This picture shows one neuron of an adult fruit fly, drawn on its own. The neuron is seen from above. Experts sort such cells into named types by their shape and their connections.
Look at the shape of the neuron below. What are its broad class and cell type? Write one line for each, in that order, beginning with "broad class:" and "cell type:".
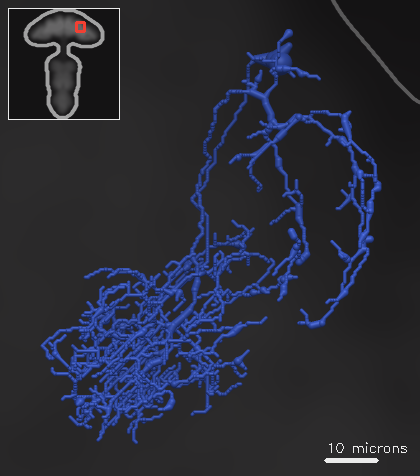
broad class: central-brain intrinsic neuron
cell type: PVLP086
